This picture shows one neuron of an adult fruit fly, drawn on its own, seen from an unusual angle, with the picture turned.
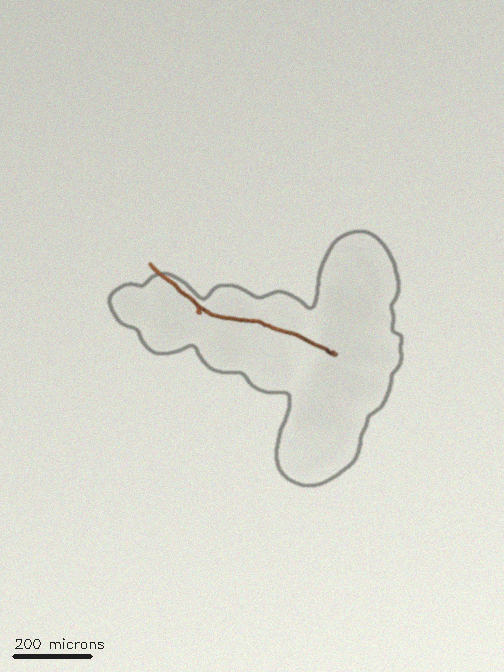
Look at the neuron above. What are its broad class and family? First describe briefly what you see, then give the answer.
The drawing shows no cell body. By the scale bar it is about 500 microns wide in this view. This is a sensory neuron ascending to the brain. The name of its family is class mechanosensory proprioceptive.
